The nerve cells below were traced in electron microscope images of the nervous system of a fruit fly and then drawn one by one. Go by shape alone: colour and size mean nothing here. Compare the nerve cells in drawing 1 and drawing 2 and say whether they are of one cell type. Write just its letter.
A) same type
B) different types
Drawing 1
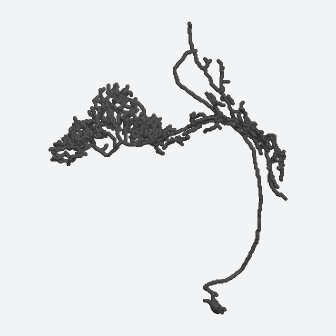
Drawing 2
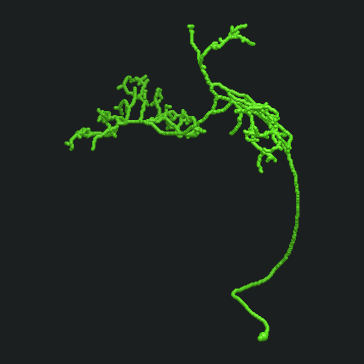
B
